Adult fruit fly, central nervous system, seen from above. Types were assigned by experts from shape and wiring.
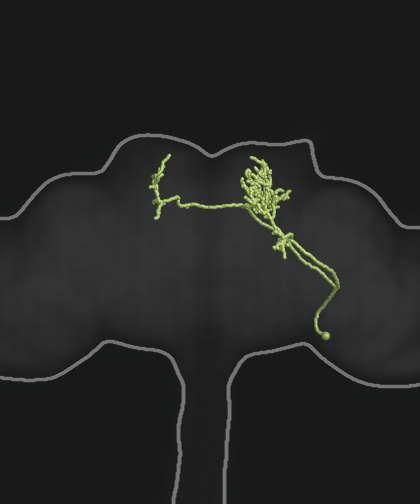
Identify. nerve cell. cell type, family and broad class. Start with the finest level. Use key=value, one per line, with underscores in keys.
cell_type=SMP568_b
family=hemilineage VLPl&p1_posterior
broad_class=central-brain intrinsic neuron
